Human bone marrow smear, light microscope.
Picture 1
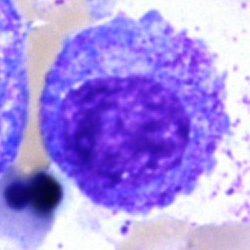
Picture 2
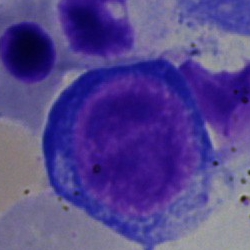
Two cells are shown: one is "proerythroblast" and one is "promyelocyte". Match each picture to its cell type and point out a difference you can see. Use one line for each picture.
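The cell in picture 1 is a promyelocyte. The cytoplasm holds many purple-magenta granules.
The cell in picture 2 is a proerythroblast. No granules are seen in the cytoplasm.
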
